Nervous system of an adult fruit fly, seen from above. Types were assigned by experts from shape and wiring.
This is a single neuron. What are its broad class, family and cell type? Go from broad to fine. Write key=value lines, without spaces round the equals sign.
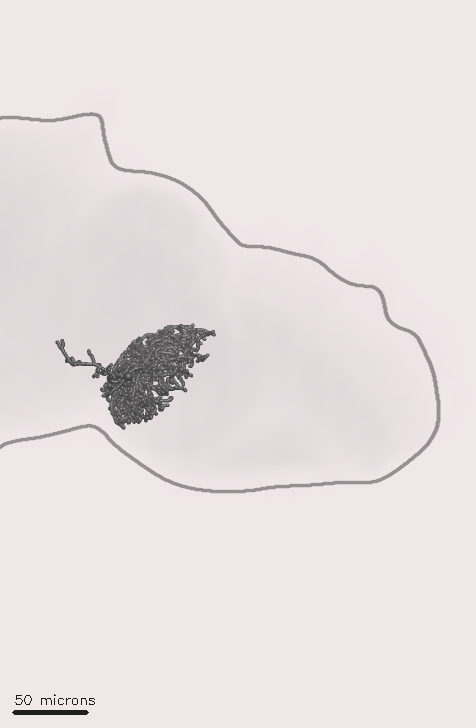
broad_class=visual centrifugal neuron
family=LT
cell_type=LT46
